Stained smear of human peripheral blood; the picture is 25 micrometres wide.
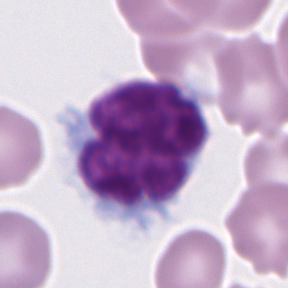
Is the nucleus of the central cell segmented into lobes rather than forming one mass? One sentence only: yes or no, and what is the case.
Yes, its nucleus consists of two or more distinct lobes.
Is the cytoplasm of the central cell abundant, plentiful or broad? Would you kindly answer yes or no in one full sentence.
No, the nucleus fills most of this cell.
